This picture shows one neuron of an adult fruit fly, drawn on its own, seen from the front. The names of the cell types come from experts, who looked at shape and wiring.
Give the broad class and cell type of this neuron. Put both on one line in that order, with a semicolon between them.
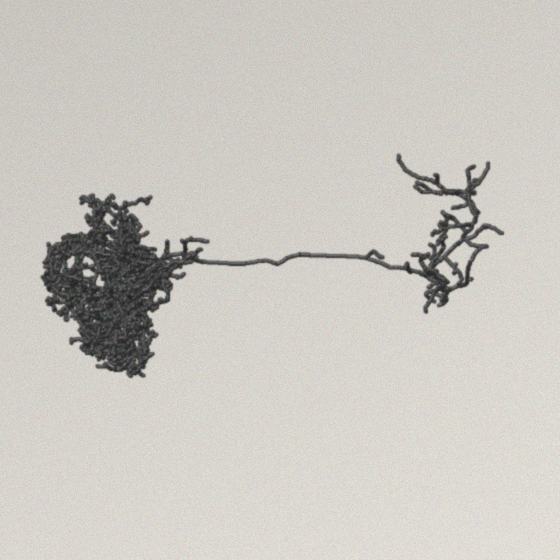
central-brain intrinsic neuron; AVLP501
